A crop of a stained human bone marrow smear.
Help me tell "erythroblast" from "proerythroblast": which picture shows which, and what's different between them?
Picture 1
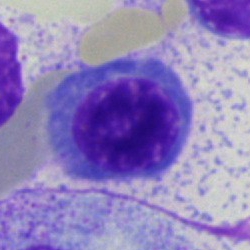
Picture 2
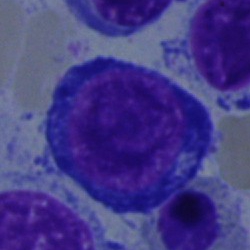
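Picture 1 shows the erythroblast; picture 2 shows the proerythroblast. In the erythroblast the chromatin is dark purple and clumped, with scattered paler spots; in the proerythroblast it is finely textured purple, without coarse dark clumps.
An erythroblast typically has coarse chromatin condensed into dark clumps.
Both cells have deep blue cytoplasm, but it is arranged differently. In the erythroblast it forms a moderate rim that is wider on the upper-left side than on the lower-right side; in the proerythroblast it forms a band all the way around a nucleus that sits roughly in the centre. The erythroblast's cytoplasm shows no visible granules.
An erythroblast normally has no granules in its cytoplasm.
The proerythroblast's outline is roughly round with a slightly ragged edge.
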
